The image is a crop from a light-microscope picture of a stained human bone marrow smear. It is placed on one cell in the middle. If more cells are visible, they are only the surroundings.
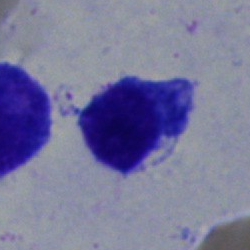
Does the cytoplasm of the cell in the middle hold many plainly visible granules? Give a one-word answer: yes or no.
No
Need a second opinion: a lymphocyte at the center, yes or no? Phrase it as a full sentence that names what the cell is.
Yes, the cell of interest in the middle is a lymphocyte.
